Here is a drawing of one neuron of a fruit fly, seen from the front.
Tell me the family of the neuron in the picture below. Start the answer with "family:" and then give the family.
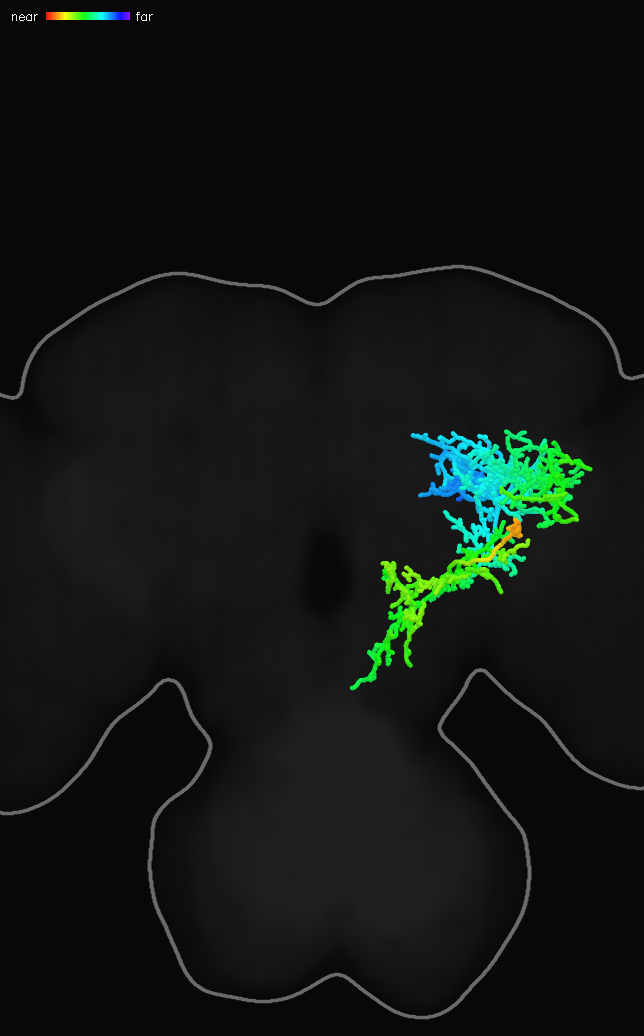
family: hemilineage WEDa2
